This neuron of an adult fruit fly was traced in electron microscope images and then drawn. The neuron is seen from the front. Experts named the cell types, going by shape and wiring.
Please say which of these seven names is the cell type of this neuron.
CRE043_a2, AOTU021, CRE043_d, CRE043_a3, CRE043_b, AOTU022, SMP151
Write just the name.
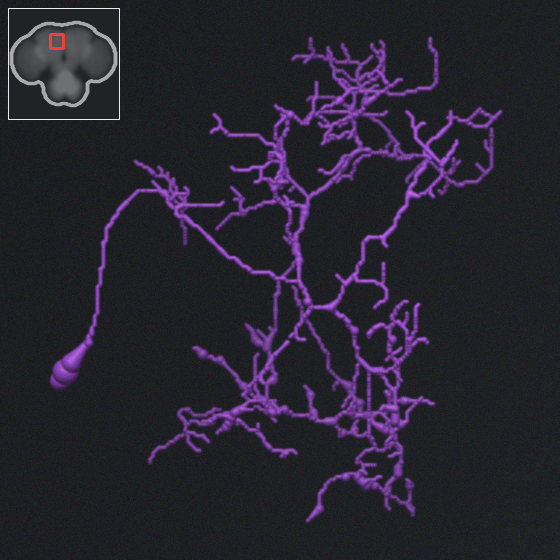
CRE043_a2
